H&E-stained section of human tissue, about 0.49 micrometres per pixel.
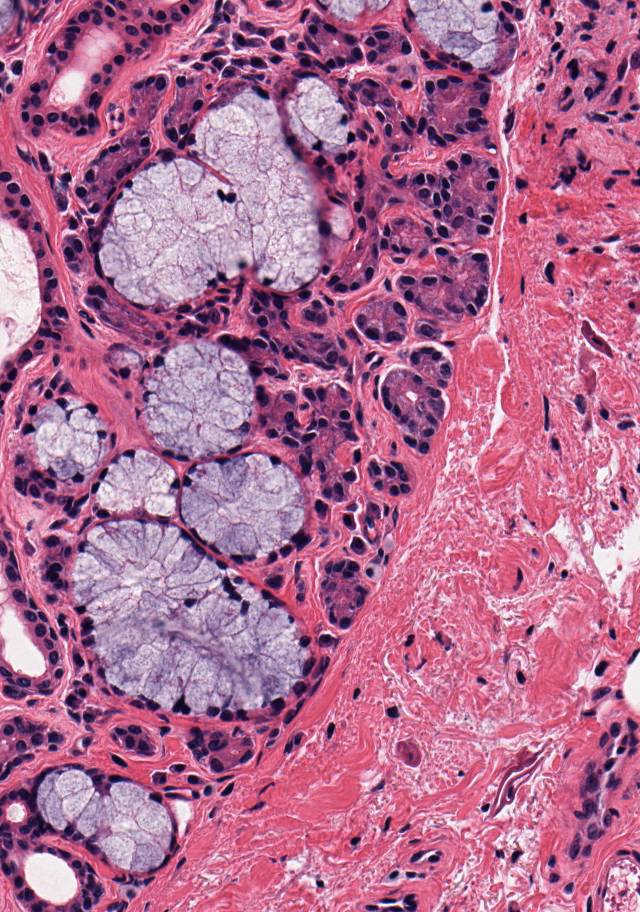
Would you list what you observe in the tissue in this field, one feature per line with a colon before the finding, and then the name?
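Two territories: glandular tissue on the left, pink connective tissue on the right, a slanting border between
Pale acini: many, filled with pale grey-blue, finely bubbly cytoplasm
Their nuclei: flattened, pressed against the outer edge of the acinus
Darker clusters: between the pale acini, purple granular cytoplasm, round nuclei
Tissue: minor salivary gland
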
